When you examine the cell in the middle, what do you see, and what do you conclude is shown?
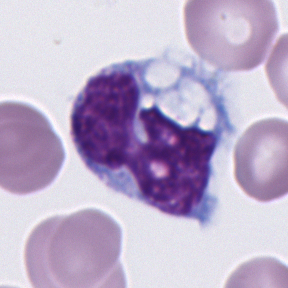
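Notice the deep notch in this nucleus, which gives it a waisted, two-lobed shape. The nucleus takes up more than half of the cell. Several clear round vacuoles sit in the upper right part of the cytoplasm, and on the right side the cell edge frays into fine wispy projections. This is a monocyte.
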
